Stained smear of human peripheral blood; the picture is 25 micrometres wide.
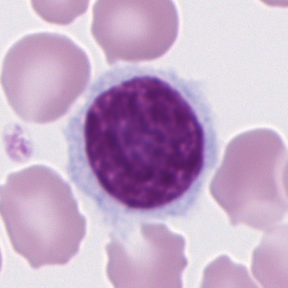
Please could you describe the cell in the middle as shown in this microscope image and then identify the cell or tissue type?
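Nucleus round in outline, about 11 micrometres across, slightly off-centre. Narrow rim of pale blue cytoplasm around it, wider on the left side. Outer edge of cytoplasm frayed and irregular, with fine projections. No granules seen. Name: hairy cell.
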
